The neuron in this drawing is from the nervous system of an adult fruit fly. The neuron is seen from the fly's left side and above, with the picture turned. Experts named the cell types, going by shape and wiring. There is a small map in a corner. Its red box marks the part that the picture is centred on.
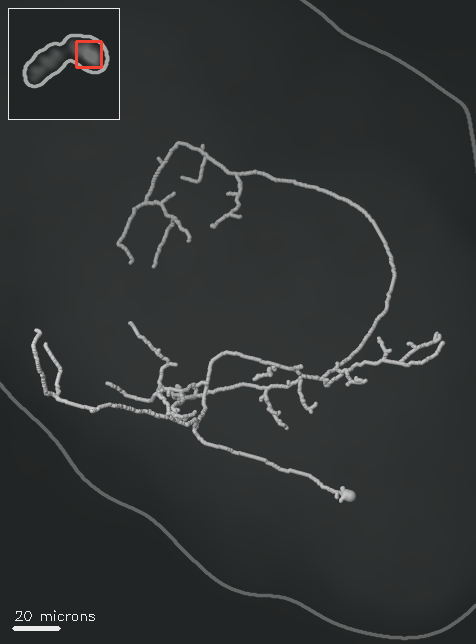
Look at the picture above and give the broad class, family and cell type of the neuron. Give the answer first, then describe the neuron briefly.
Its broad class is central-brain intrinsic neuron. The family is hemilineage SMPpm1. The cell type is SMP461. Its cell body lies at the lower right of the picture. From left to right in the picture it spans about 190 microns. The picture shows dozens of branch ends.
